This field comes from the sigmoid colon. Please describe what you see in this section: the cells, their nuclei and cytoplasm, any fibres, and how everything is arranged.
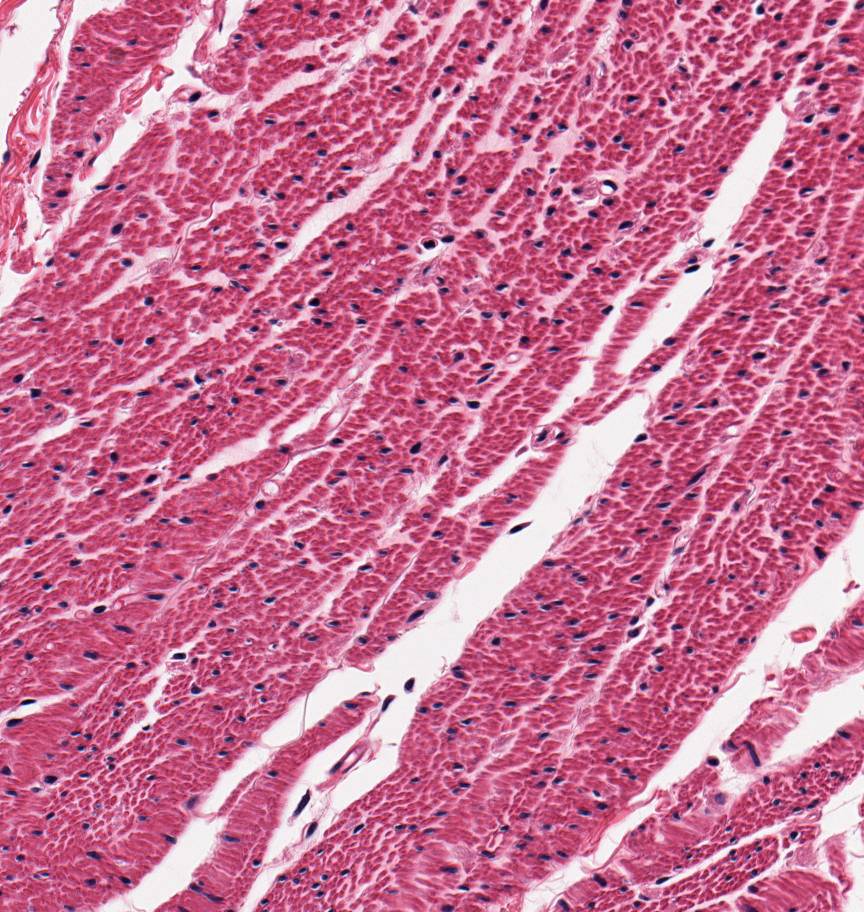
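Across the whole field, muscle fibres run diagonally from lower left to upper right. Their nuclei are oval and central within the fibres. Between fibres lies only scant, delicate connective tissue. At the top left corner is a thin strip of wavy pink fibrous tissue.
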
